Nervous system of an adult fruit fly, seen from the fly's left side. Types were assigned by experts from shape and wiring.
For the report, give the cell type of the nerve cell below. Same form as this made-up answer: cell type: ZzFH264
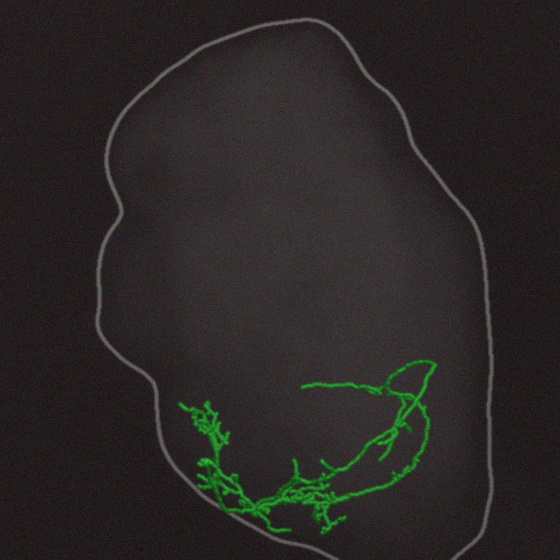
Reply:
cell type: GNG268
